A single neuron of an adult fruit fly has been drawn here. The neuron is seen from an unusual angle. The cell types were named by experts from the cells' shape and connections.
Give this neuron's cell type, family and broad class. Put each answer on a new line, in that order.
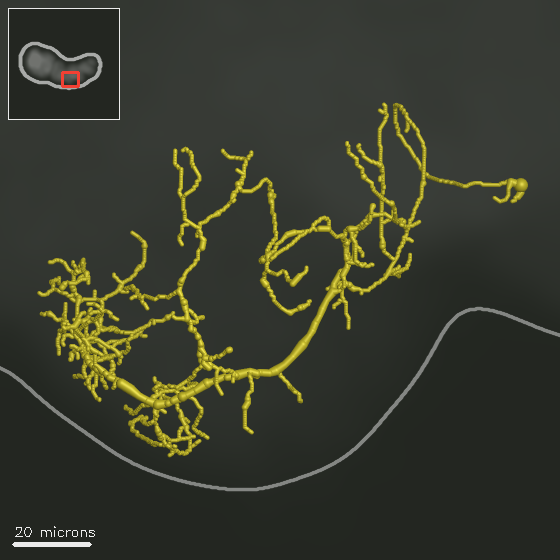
IN03A046
hemilineage 03A
nerve-cord intrinsic neuron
